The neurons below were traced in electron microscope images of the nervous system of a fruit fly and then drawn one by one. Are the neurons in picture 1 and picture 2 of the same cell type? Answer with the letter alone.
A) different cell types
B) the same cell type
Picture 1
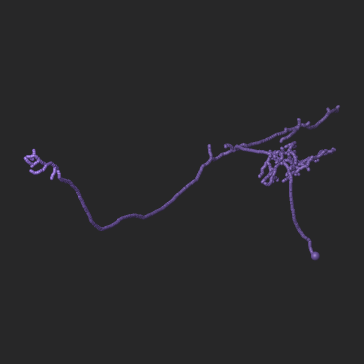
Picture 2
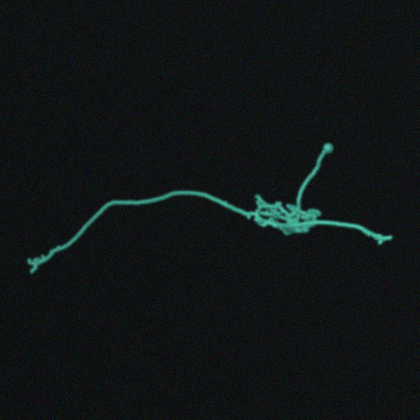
A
